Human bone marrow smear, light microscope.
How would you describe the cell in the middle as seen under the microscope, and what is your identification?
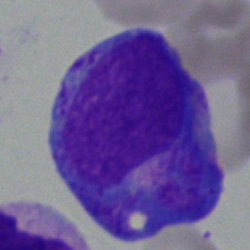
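Looking at the outline, it is irregular and somewhat angular, not smoothly round. The chromatin is finely textured rather than coarsely clumped. I notice the deep blue cytoplasm is widest at the lower right, with one small clear round vacuole near its bottom edge. This is a promyelocyte.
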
